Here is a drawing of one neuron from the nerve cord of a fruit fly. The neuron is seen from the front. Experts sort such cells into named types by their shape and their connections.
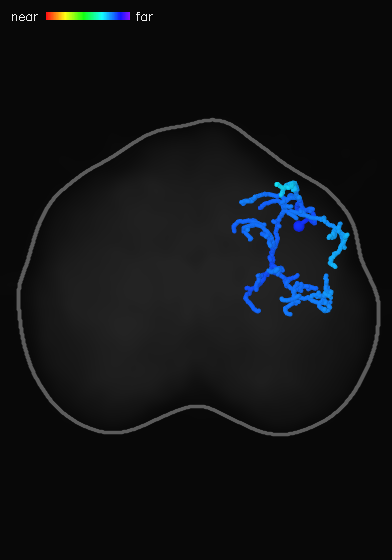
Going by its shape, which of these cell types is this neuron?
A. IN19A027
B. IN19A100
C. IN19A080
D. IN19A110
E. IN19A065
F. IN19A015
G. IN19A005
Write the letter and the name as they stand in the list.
D. IN19A110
